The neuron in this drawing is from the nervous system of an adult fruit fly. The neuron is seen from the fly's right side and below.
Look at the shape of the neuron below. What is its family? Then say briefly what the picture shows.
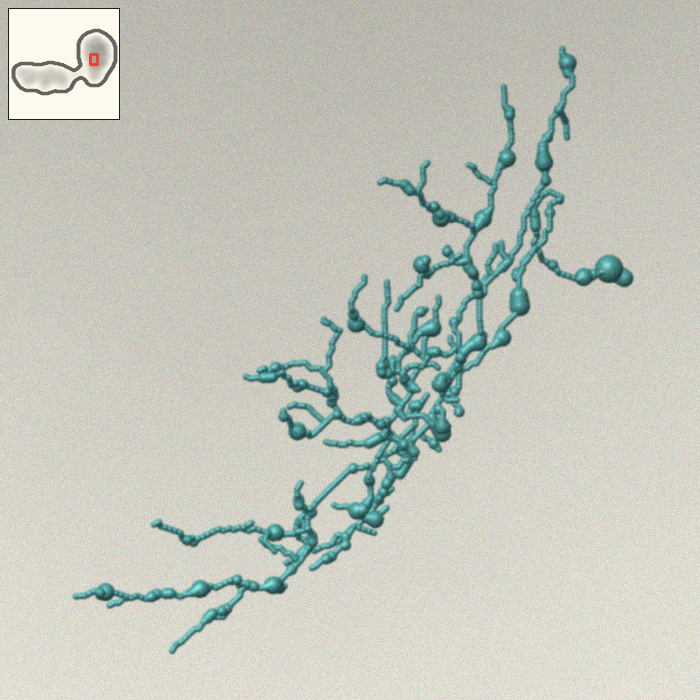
The family is Cm. It is an optic-lobe intrinsic neuron. The cell body can be seen on the right of the picture. Dozens of branch ends can be seen.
